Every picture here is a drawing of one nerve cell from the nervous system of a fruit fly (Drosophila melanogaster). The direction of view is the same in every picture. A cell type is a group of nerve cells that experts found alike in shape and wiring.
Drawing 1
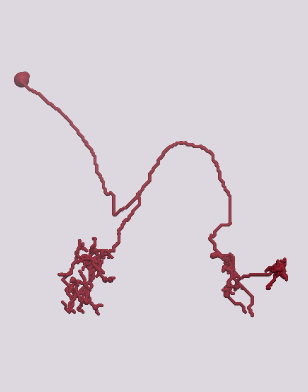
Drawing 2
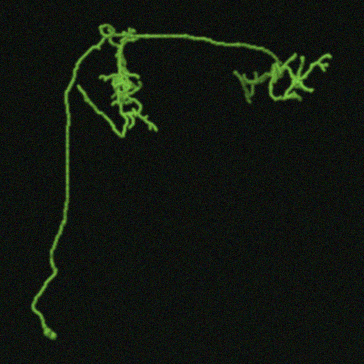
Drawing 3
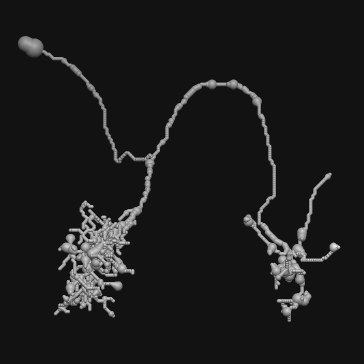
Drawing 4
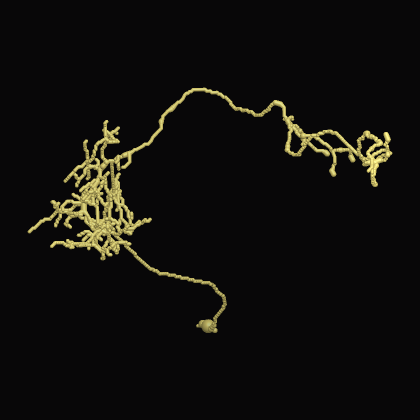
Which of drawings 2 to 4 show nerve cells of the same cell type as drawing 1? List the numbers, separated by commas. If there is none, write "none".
3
